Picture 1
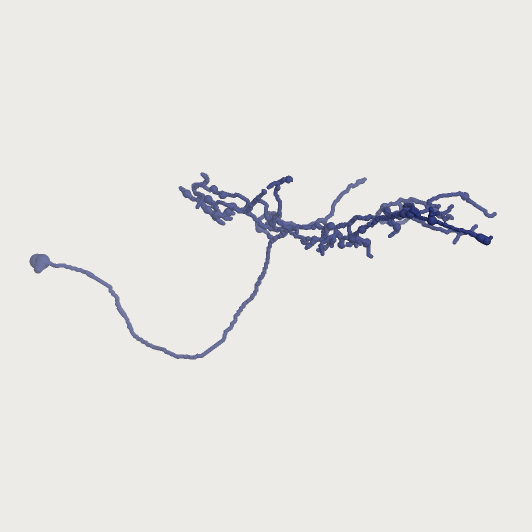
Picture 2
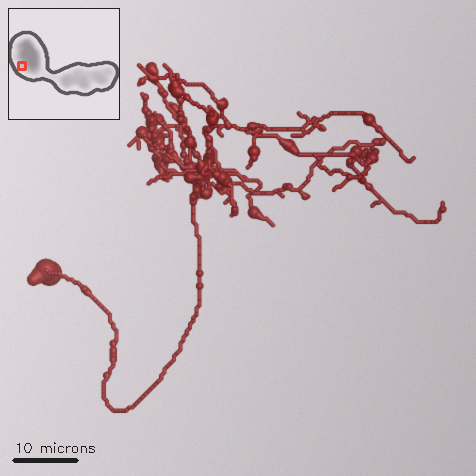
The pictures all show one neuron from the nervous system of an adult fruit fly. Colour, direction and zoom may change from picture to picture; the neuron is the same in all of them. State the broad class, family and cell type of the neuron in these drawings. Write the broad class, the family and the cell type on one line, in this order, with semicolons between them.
central-brain intrinsic neuron; hemilineage TRdm; GNG425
